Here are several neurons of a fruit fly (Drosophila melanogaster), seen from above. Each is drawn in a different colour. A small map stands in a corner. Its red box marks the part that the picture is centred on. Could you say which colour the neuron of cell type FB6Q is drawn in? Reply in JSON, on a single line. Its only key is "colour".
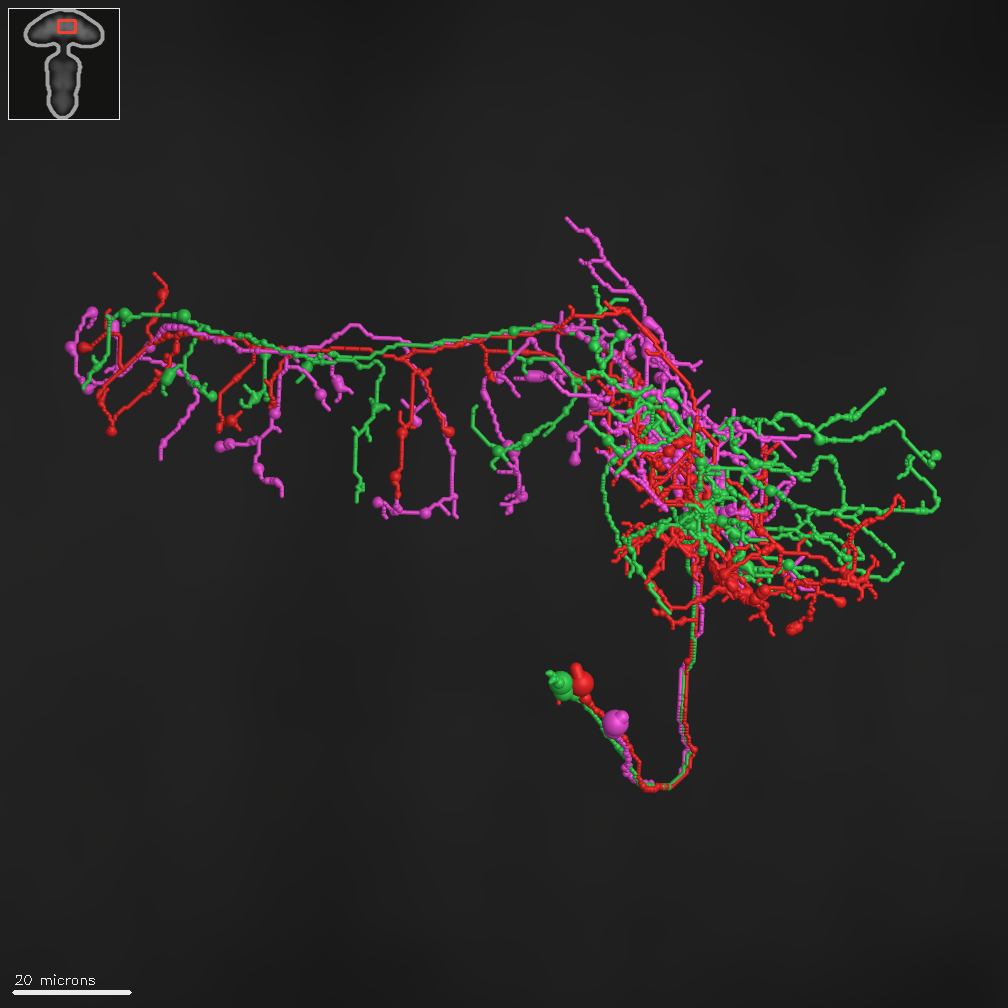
{"colour": "magenta"}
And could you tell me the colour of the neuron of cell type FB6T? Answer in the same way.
{"colour": "red"}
